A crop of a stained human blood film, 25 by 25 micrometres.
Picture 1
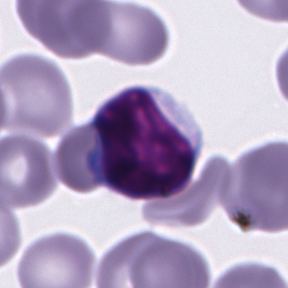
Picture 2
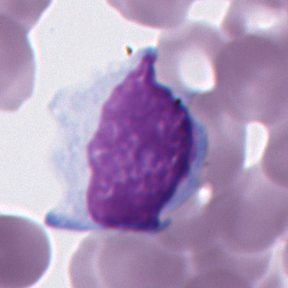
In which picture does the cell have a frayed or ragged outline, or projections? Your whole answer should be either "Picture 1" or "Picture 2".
Picture 2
